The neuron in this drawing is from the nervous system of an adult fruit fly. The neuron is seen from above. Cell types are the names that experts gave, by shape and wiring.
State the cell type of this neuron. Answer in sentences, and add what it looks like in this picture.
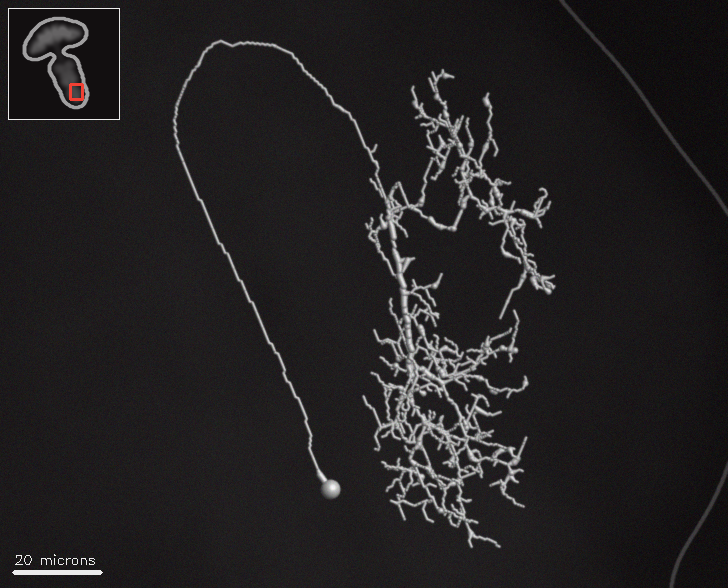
Its cell type is IN12B043. It is a nerve-cord intrinsic neuron. The cell body can be seen at the bottom of the picture. By the scale bar it is about 120 microns tall in this view. More than a hundred branch ends can be seen.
